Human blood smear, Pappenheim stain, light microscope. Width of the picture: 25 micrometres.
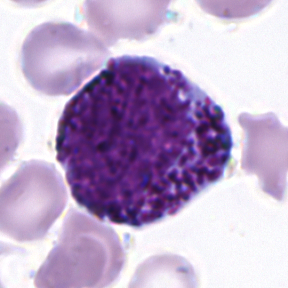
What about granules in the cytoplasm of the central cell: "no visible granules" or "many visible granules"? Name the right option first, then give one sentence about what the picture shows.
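Many visible granules. Coarse dark purple-black granules are scattered over the whole cell.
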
